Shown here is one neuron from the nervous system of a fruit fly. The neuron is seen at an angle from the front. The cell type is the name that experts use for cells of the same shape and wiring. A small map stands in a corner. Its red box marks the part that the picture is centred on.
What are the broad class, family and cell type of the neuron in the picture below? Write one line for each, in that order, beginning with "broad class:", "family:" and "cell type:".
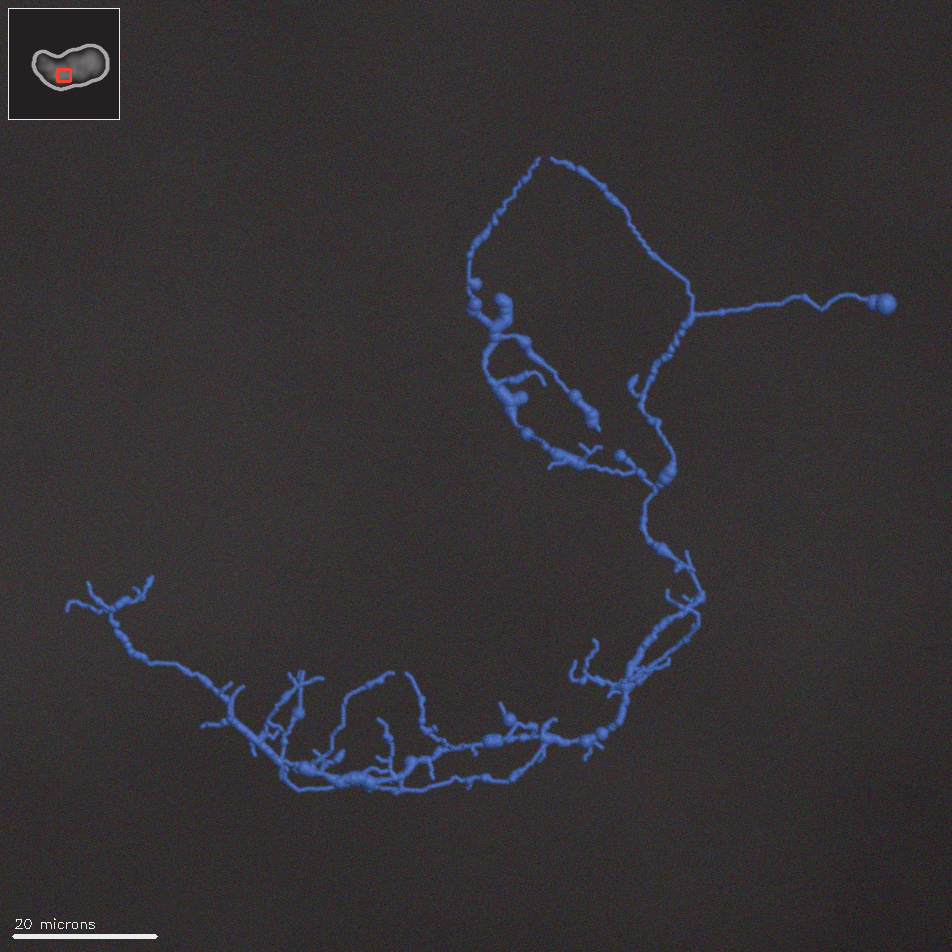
broad class: optic-lobe intrinsic neuron
family: LPi
cell type: LPi14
